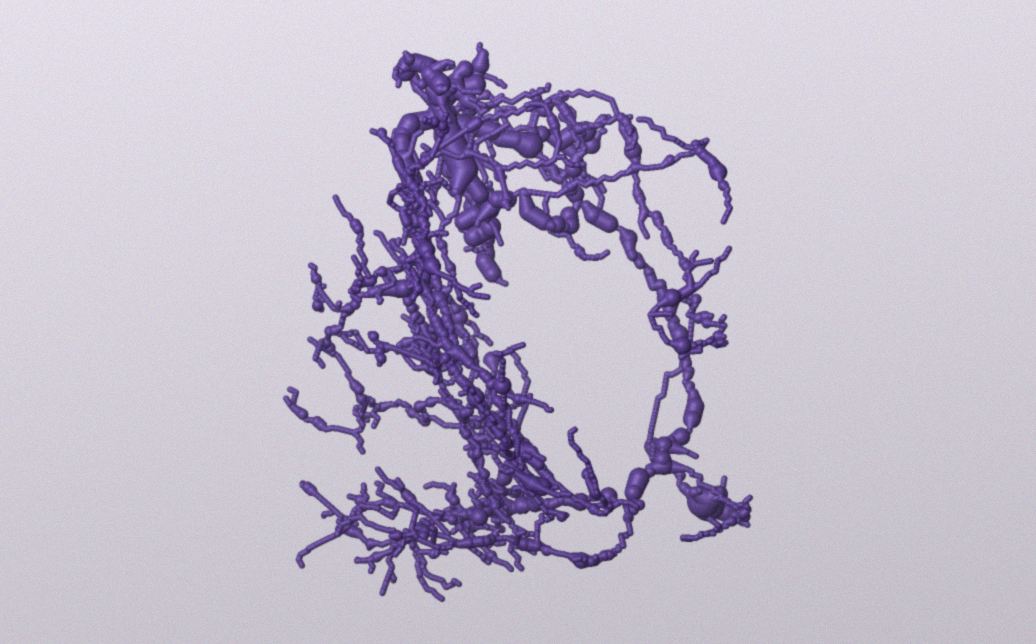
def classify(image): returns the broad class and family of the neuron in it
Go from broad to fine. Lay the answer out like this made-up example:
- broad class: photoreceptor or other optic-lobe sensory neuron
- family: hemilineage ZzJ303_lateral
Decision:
- broad class: motor neuron of the nerve cord
- family: MNad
